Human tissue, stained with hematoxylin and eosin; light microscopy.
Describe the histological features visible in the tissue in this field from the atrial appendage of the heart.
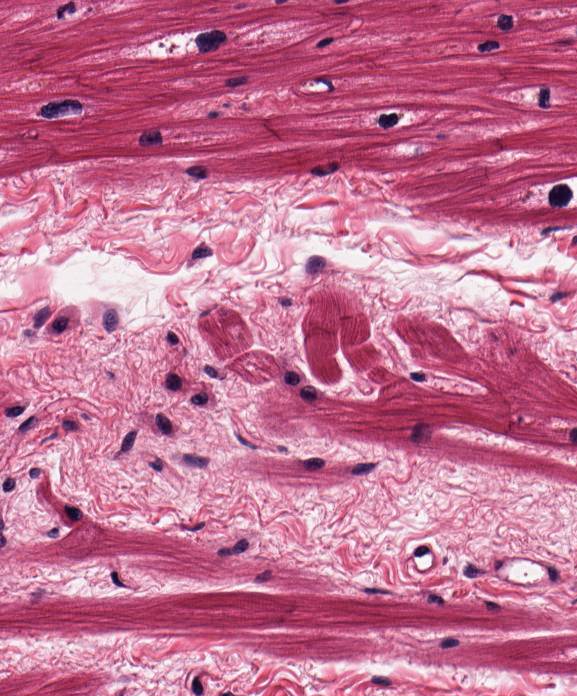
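Striated muscle fibres form horizontal bands across the top and bottom of the field, with loose connective tissue between them. The connective tissue has wavy pale pink collagen fibres with scattered dark oval and spindle-shaped nuclei. Small round vessel profiles lie in its lower right.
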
